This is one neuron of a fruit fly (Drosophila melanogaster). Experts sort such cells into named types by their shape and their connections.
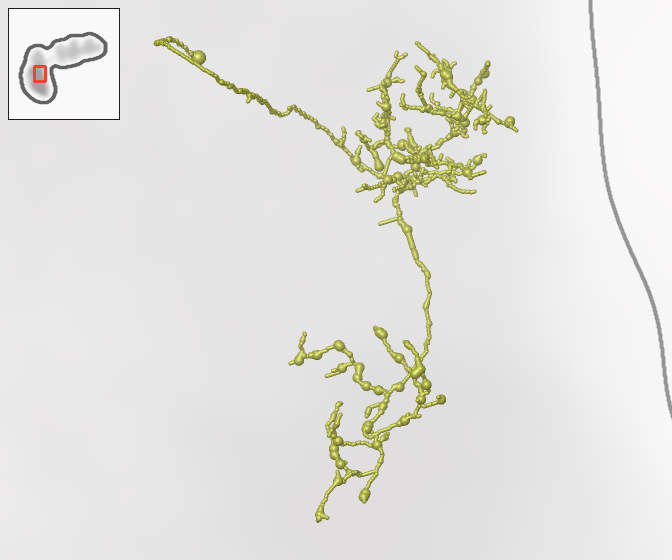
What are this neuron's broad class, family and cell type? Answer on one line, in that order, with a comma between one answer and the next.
central-brain intrinsic neuron, hemilineage VPNl&d1_dorsal, CB2823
